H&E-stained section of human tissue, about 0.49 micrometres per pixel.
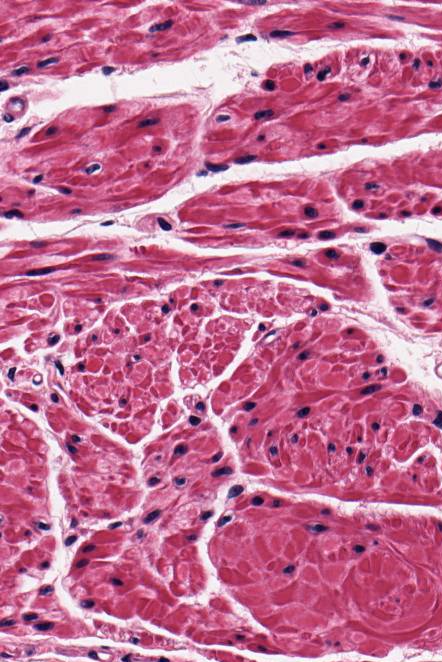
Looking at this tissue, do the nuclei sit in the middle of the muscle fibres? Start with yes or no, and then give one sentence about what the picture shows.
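Yes. In the cross-cut fibres the nuclei lie centrally within the profiles.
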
